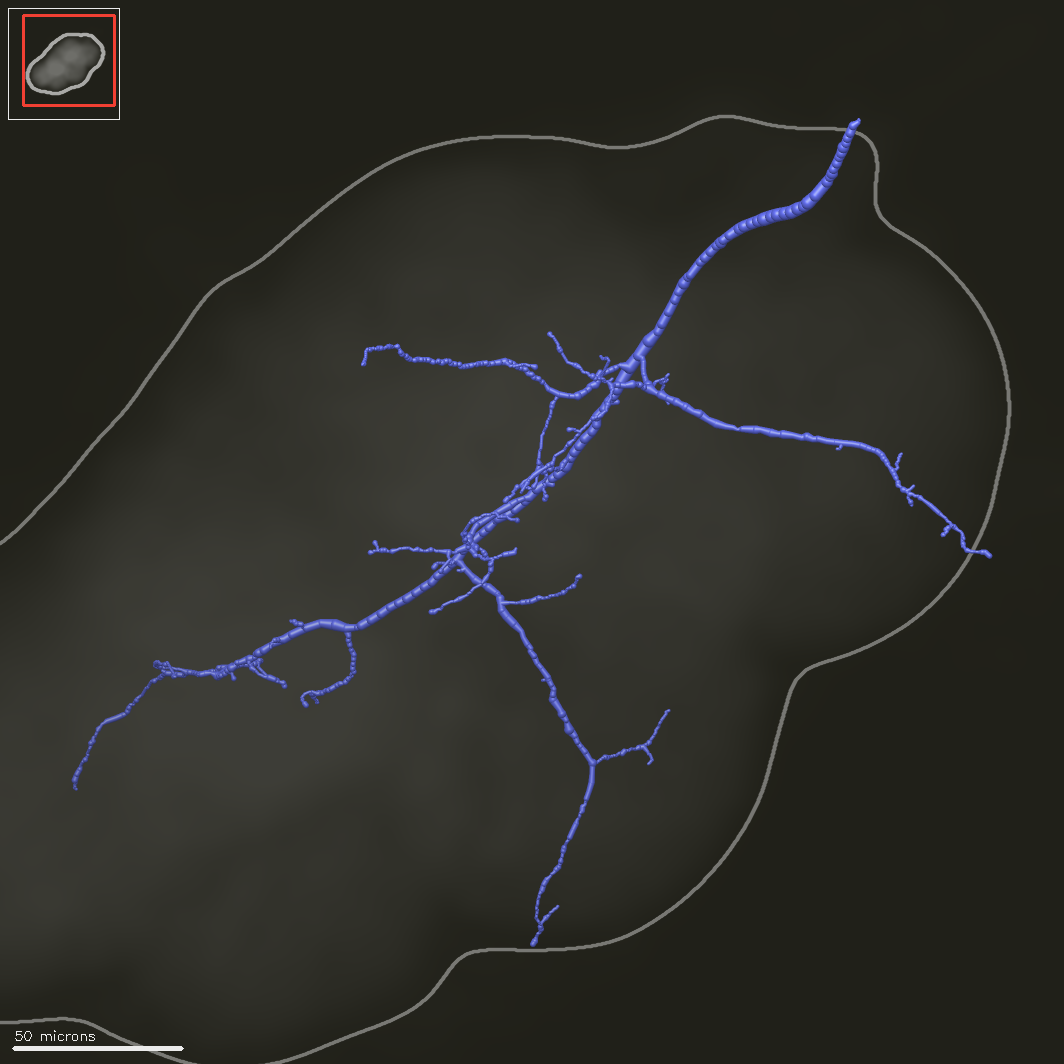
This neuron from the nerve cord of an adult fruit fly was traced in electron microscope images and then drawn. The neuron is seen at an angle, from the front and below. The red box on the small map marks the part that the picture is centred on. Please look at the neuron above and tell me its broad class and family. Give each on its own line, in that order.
descending neuron
DNp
